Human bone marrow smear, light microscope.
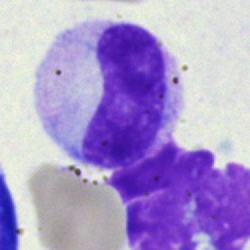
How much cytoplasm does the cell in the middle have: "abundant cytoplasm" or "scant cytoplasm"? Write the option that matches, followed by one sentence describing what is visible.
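Abundant cytoplasm. The cytoplasm is plentiful and pale lilac-blue.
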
